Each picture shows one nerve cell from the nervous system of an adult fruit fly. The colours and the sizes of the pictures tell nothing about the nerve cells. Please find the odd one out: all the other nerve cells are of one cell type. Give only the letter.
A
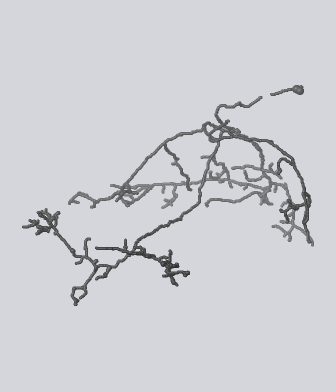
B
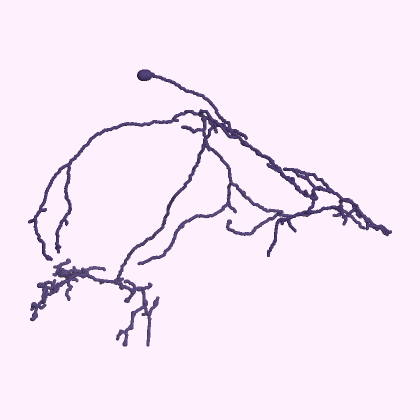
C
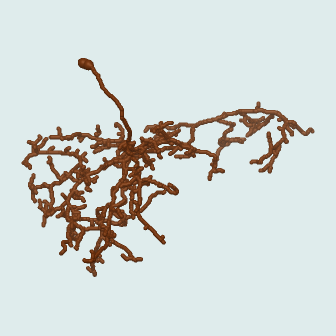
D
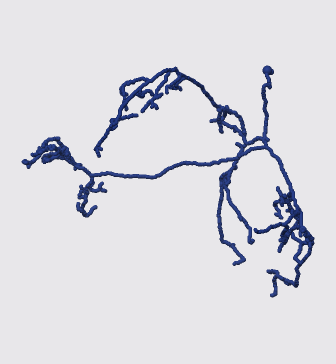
C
